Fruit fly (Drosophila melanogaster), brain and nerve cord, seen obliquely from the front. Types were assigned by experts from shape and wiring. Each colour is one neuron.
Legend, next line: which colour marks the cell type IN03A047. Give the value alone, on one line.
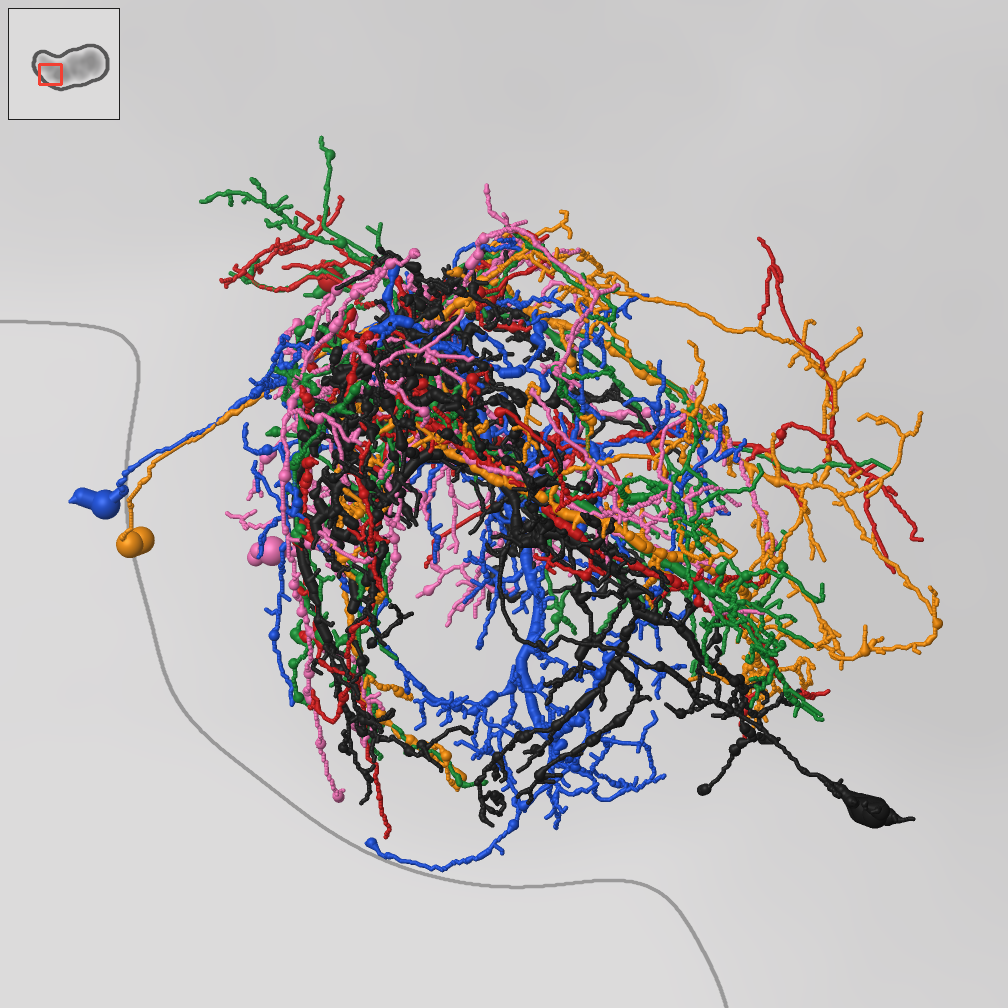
blue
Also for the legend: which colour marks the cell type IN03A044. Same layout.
pink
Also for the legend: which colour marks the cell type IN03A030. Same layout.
orange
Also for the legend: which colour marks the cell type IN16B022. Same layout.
black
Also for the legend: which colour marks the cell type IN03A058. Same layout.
red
